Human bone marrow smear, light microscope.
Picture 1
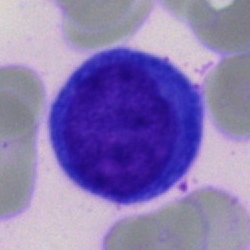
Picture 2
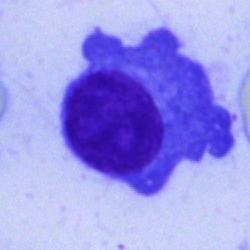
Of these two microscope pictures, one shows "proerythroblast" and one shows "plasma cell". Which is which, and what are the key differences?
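Picture 1 shows a proerythroblast; picture 2 shows a plasma cell. In both, the cytoplasm is deep blue. The chromatin differs: finely granular rather than coarsely clumped in the proerythroblast, dense and dark purple in the plasma cell. In the proerythroblast, the cytoplasm forms only a thin rim around the nucleus, within a round, smooth outline. In the plasma cell, the nucleus sits off-centre toward the left, and most of the cytoplasm lies above and to the right of it.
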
